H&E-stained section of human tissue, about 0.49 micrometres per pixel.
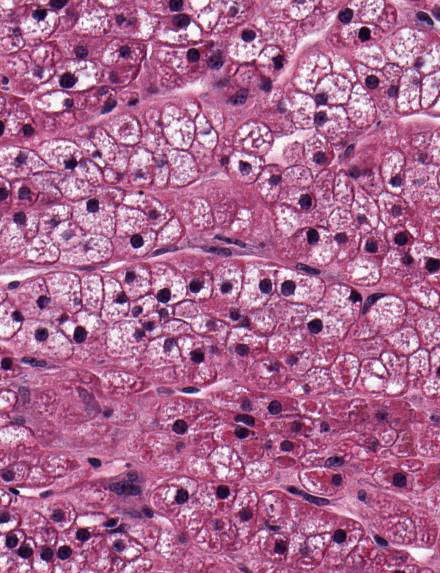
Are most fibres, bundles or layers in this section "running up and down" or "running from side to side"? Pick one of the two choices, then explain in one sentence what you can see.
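Running from side to side. The cells are arranged in cords that run roughly from left to right across the field.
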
